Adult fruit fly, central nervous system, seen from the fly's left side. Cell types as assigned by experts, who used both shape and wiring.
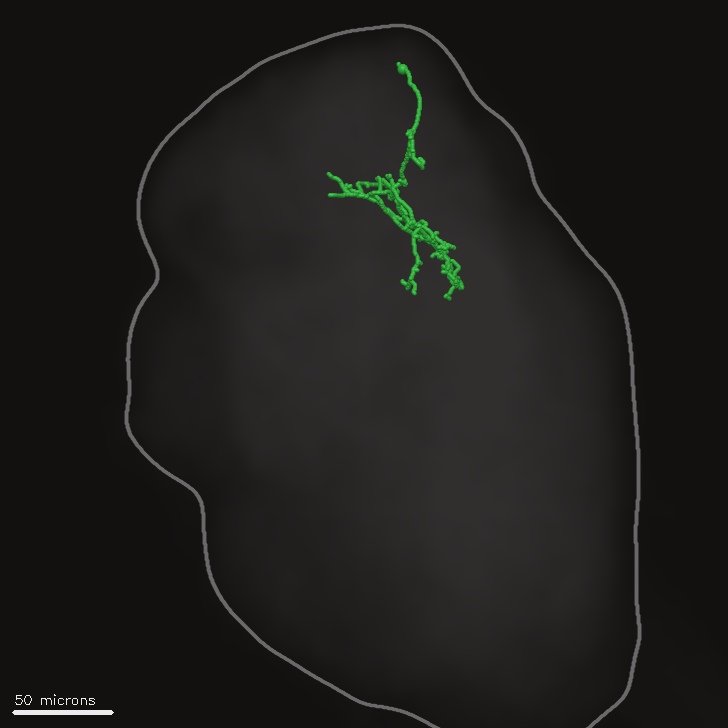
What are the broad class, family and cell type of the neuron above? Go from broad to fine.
central-brain intrinsic neuron; hemilineage CLp1; CL172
